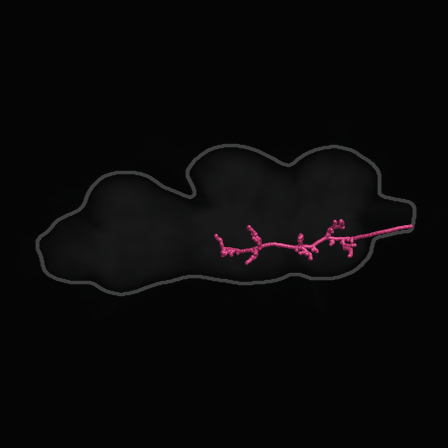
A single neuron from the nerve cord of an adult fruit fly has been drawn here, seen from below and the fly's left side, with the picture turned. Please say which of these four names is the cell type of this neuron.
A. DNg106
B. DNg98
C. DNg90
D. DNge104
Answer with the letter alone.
C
